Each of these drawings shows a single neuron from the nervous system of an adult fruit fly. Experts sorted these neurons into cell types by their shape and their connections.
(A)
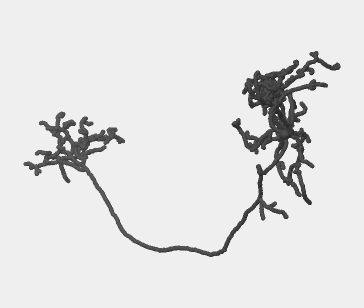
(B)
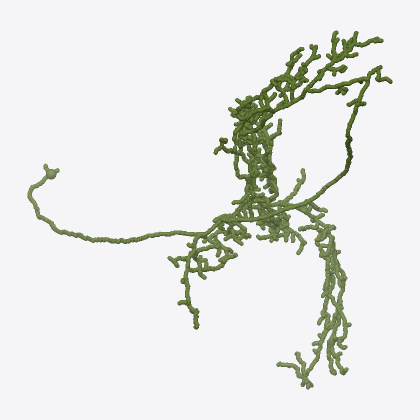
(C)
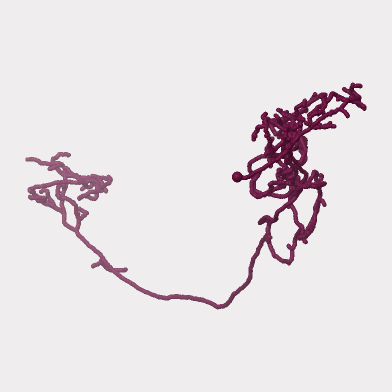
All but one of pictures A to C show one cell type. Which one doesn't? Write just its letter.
B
